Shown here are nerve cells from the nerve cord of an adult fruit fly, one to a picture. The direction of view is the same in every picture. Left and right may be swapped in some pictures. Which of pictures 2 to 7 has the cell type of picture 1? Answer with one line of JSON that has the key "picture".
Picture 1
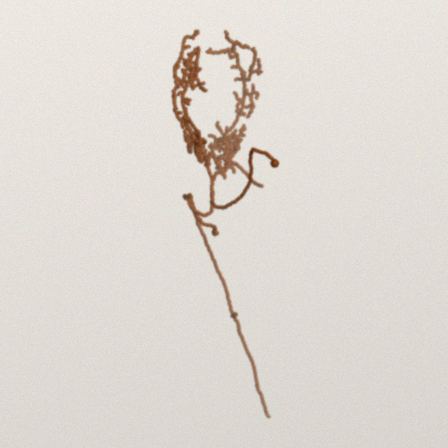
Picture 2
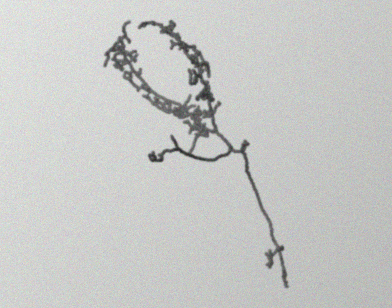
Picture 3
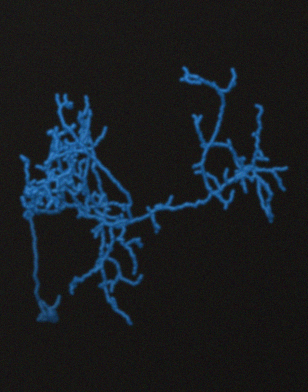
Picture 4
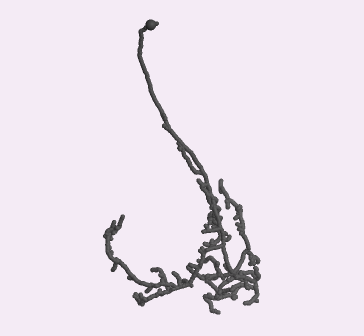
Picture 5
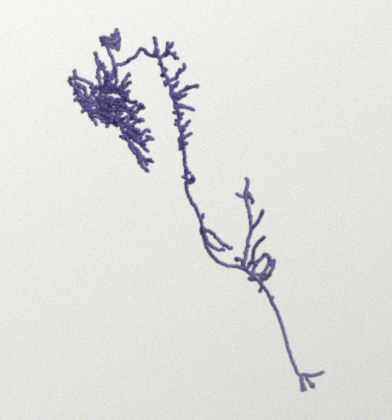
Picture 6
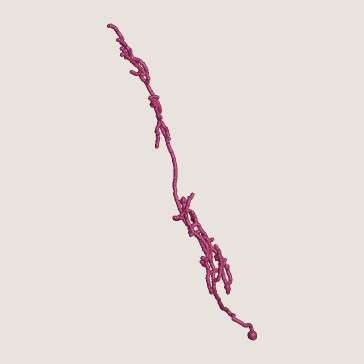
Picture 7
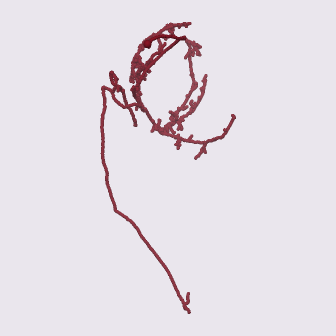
{"picture": 2}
